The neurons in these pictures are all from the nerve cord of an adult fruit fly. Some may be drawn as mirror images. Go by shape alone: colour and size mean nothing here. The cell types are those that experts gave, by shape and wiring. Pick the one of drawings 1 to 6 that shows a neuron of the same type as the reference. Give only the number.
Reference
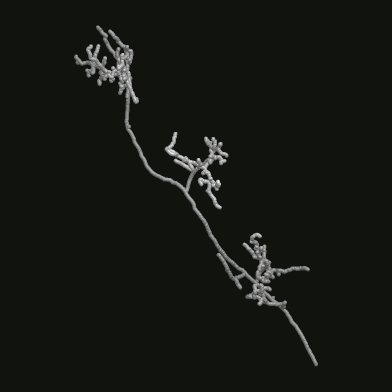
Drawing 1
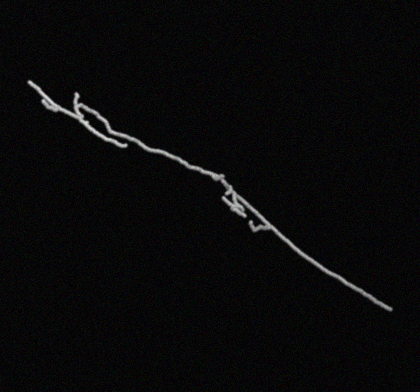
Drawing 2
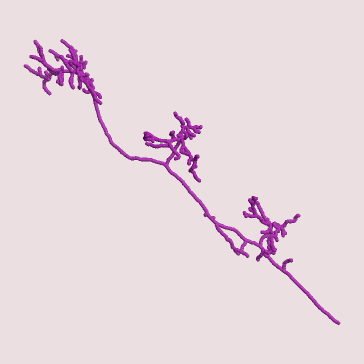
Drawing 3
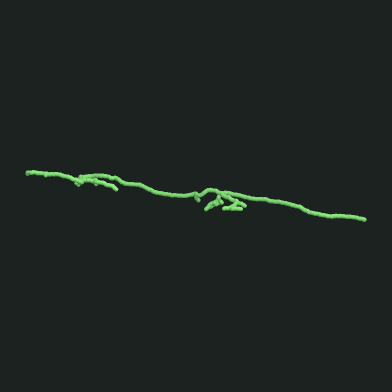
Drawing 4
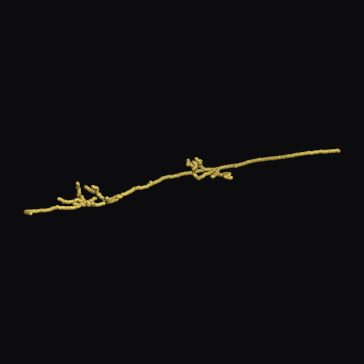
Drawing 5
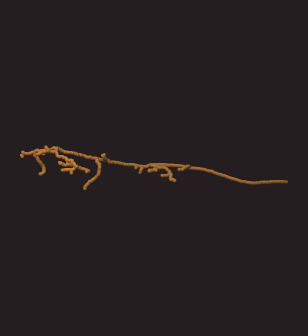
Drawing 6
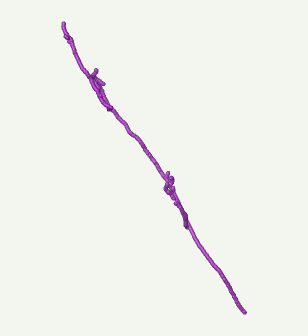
2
